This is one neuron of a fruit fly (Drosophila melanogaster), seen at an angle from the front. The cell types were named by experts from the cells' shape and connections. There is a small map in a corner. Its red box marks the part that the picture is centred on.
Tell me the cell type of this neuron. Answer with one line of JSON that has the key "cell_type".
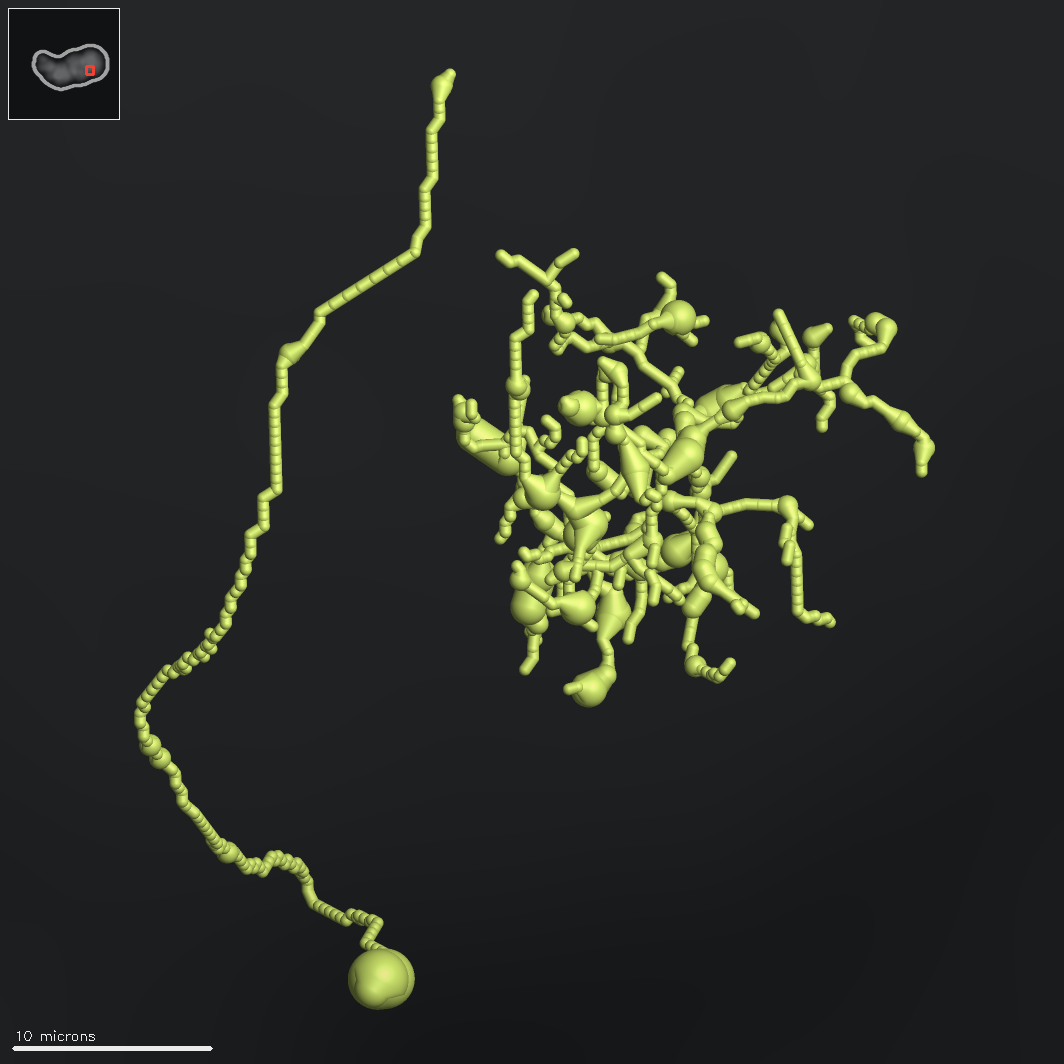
{"cell_type": "Li22"}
